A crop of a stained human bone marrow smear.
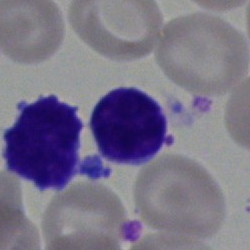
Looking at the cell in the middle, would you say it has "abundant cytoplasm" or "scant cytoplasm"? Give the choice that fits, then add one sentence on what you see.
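Scant cytoplasm. Cytoplasm is scant, showing at most as a thin rim.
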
